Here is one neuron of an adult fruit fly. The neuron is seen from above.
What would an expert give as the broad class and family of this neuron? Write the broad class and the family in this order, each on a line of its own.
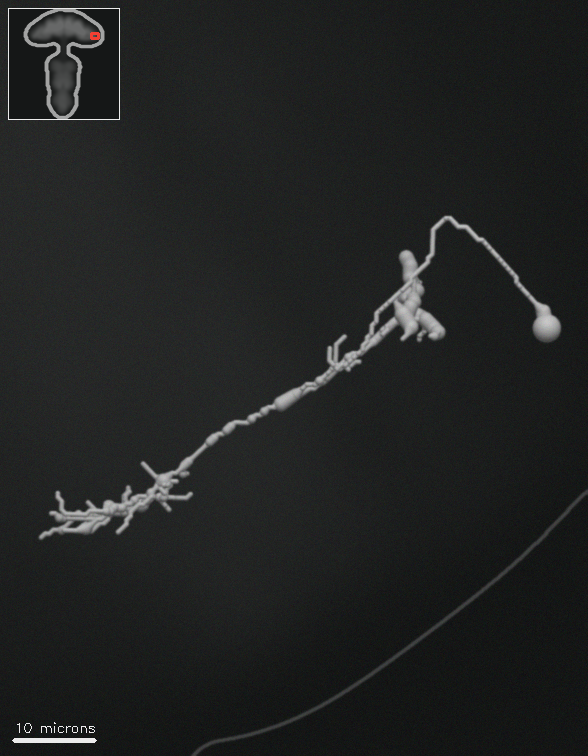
optic-lobe intrinsic neuron
Mi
